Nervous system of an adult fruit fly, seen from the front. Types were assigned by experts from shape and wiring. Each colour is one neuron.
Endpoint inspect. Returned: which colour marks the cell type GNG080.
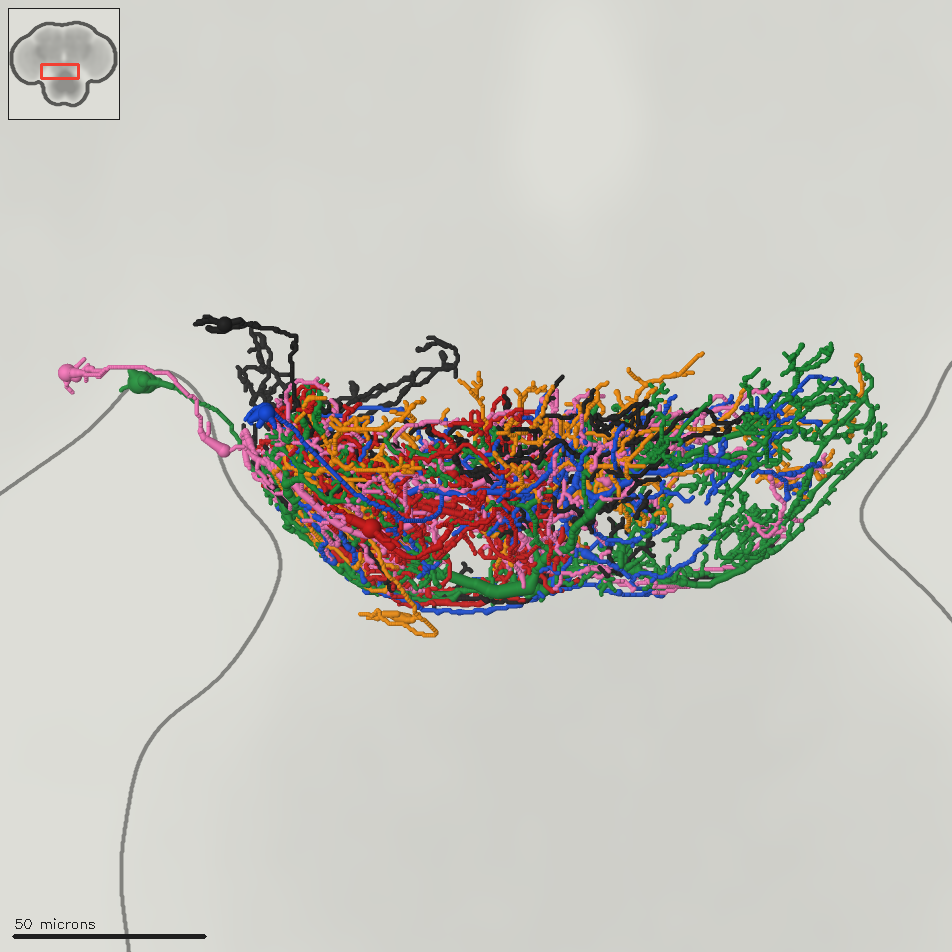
pink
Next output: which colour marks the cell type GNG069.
orange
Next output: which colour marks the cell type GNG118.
black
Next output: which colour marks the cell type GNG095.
red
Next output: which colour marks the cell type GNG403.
blue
